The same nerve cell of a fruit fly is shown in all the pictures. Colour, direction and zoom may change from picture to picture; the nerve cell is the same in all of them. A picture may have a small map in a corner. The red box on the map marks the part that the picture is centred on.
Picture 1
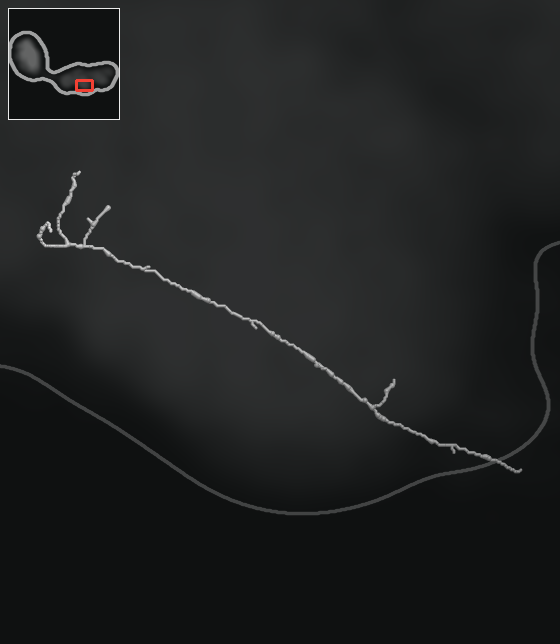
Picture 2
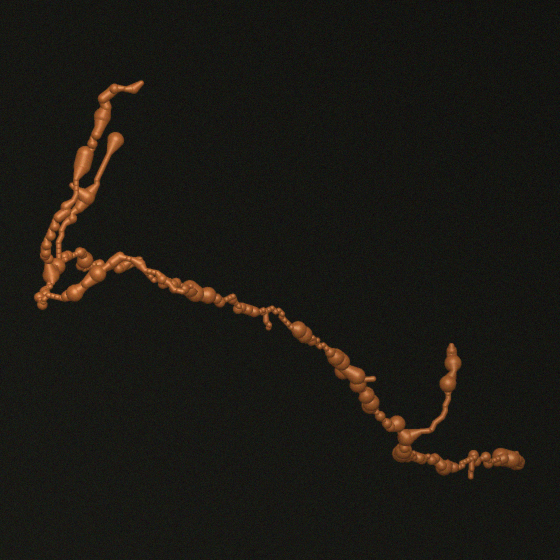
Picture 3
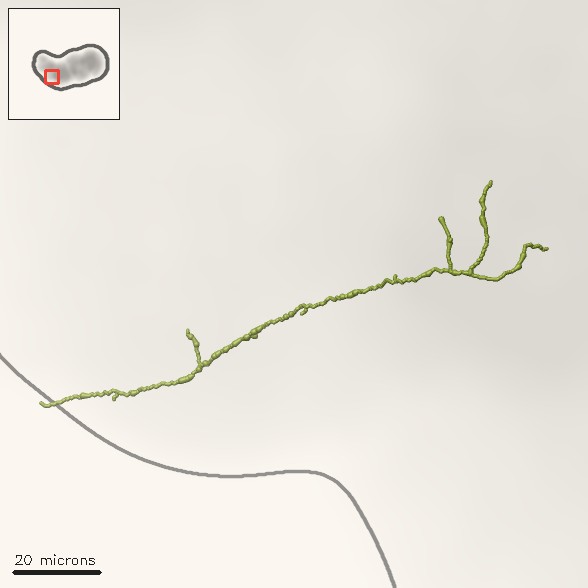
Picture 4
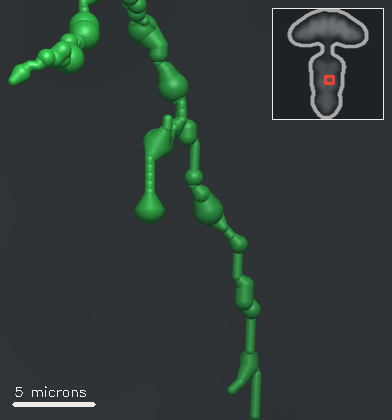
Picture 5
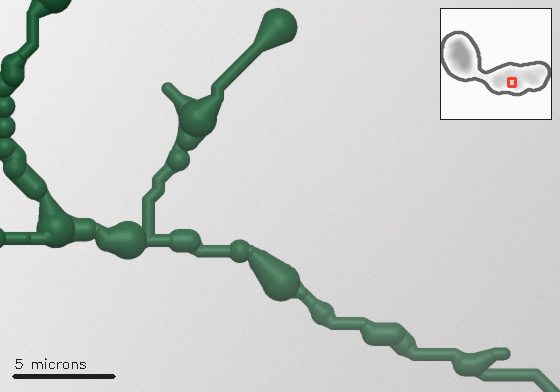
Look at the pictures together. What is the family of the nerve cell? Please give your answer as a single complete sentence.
The nerve cell counts as part of family class mechanosensory proprioceptive.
